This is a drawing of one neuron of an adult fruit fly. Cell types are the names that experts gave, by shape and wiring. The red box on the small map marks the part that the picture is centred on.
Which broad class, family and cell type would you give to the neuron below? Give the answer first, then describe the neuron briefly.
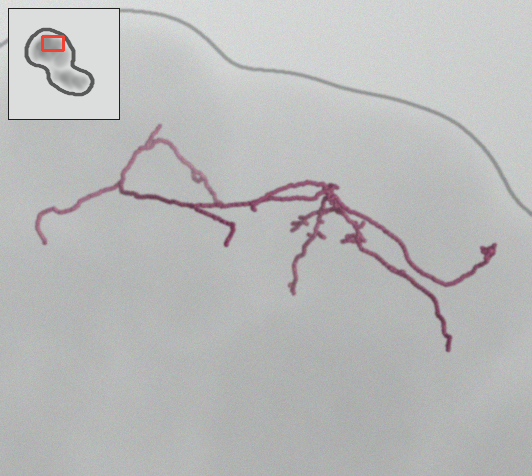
This is a central-brain intrinsic neuron. Its family is hemilineage DL1_dorsal. Its cell type is ATL013. The cell body can be seen on the right of the picture. As drawn here it is wider than it is tall.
